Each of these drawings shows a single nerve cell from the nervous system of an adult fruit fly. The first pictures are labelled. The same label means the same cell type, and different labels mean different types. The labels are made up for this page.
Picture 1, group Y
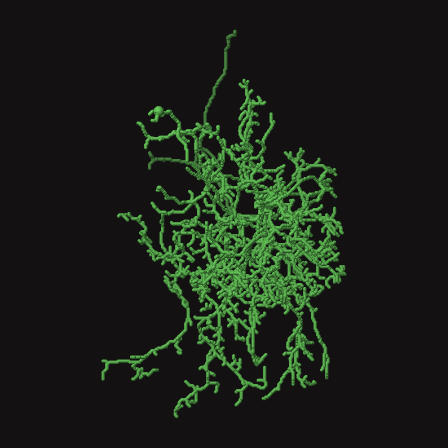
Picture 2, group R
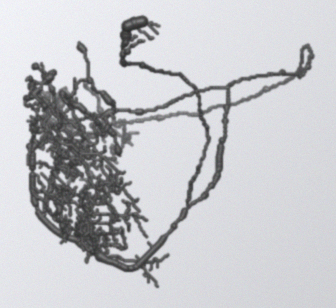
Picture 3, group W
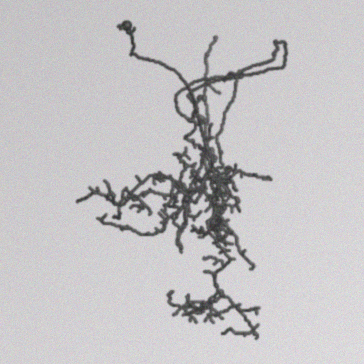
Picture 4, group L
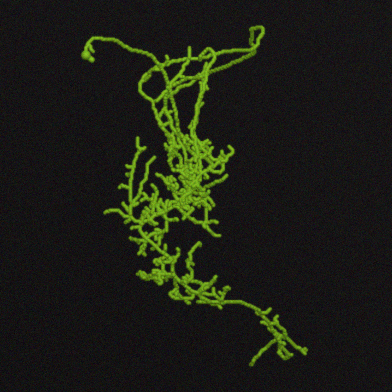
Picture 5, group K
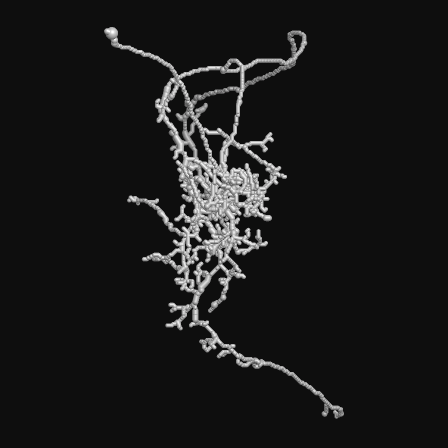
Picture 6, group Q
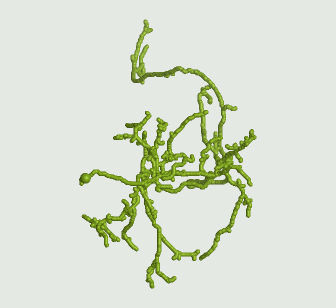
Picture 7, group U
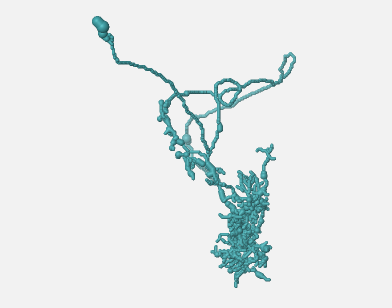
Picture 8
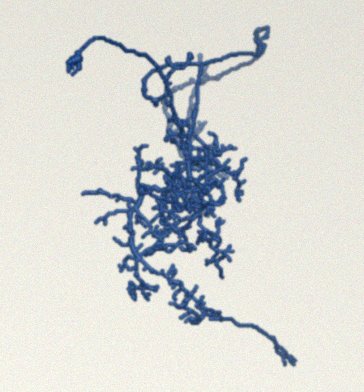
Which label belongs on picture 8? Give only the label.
group L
